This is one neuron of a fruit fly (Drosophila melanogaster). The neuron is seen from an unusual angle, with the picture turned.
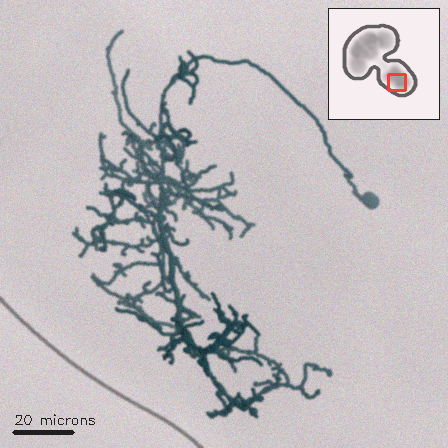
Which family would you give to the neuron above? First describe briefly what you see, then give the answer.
From top to bottom in the picture it spans about 130 microns. In this view it is taller than it is wide. This is a nerve-cord intrinsic neuron. Its family is hemilineage 12B.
